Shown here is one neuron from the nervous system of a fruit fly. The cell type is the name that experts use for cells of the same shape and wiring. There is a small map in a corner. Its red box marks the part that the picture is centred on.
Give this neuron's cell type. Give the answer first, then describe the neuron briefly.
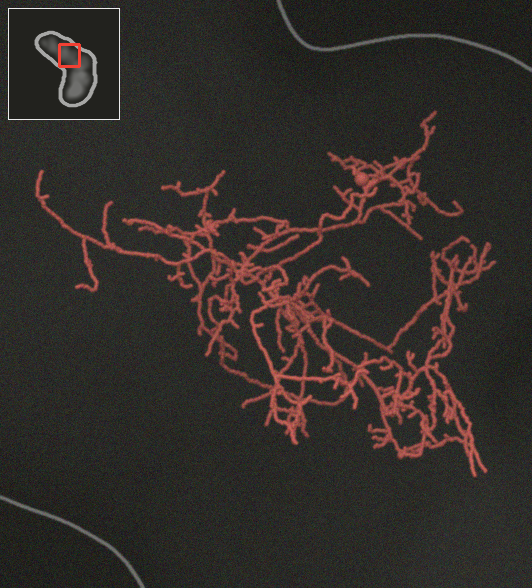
It is of cell type IN00A016. This is a nerve-cord intrinsic neuron. In this view it is wider than it is tall.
